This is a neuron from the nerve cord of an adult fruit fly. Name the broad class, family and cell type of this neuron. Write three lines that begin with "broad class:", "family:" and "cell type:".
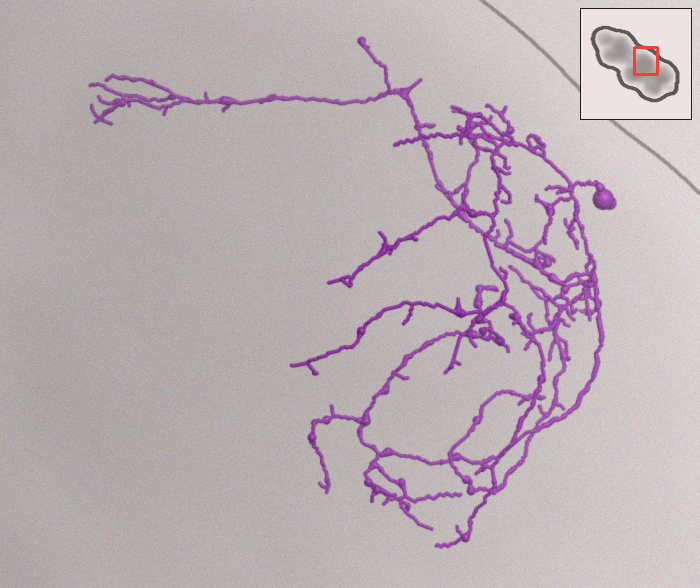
broad class: nerve-cord intrinsic neuron
family: hemilineage 09A
cell type: IN09A081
